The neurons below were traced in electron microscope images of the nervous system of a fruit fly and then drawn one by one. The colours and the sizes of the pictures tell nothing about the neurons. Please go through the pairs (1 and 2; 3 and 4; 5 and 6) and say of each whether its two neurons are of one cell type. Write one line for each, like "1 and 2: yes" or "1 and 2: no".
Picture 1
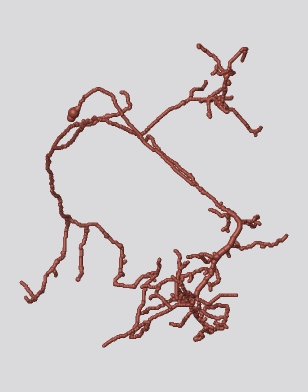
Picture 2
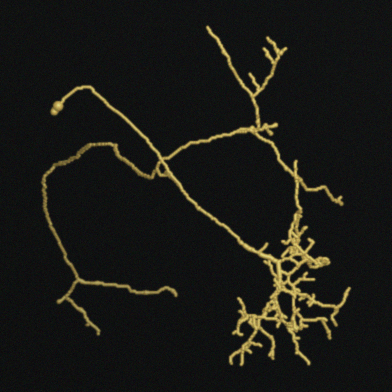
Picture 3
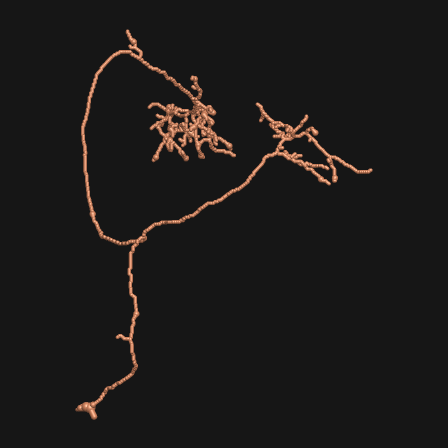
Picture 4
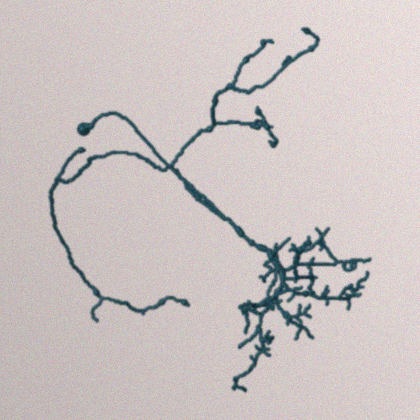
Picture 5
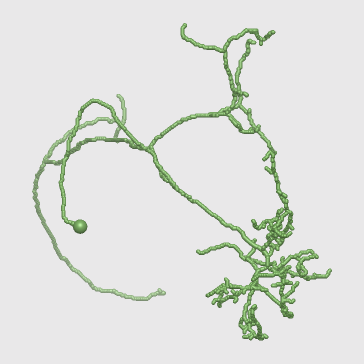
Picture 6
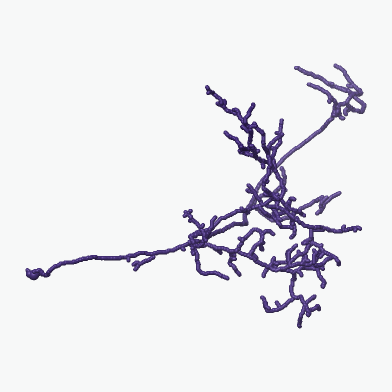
1 and 2: yes
3 and 4: no
5 and 6: no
